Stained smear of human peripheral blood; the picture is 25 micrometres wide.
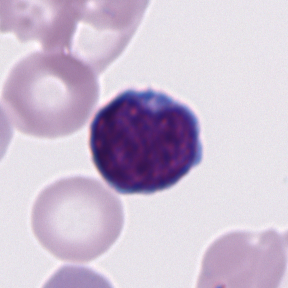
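Typical lymphocyte, the central cell in a stained smear of human peripheral blood. The cell outline is roughly round, and the cell is about 10 micrometres across. Its nucleus, about 9 micrometres across, fills about 80% of the cell's area and has a shallow notch at its top edge. The cytoplasm forms only a thin blue rim around the nucleus.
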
